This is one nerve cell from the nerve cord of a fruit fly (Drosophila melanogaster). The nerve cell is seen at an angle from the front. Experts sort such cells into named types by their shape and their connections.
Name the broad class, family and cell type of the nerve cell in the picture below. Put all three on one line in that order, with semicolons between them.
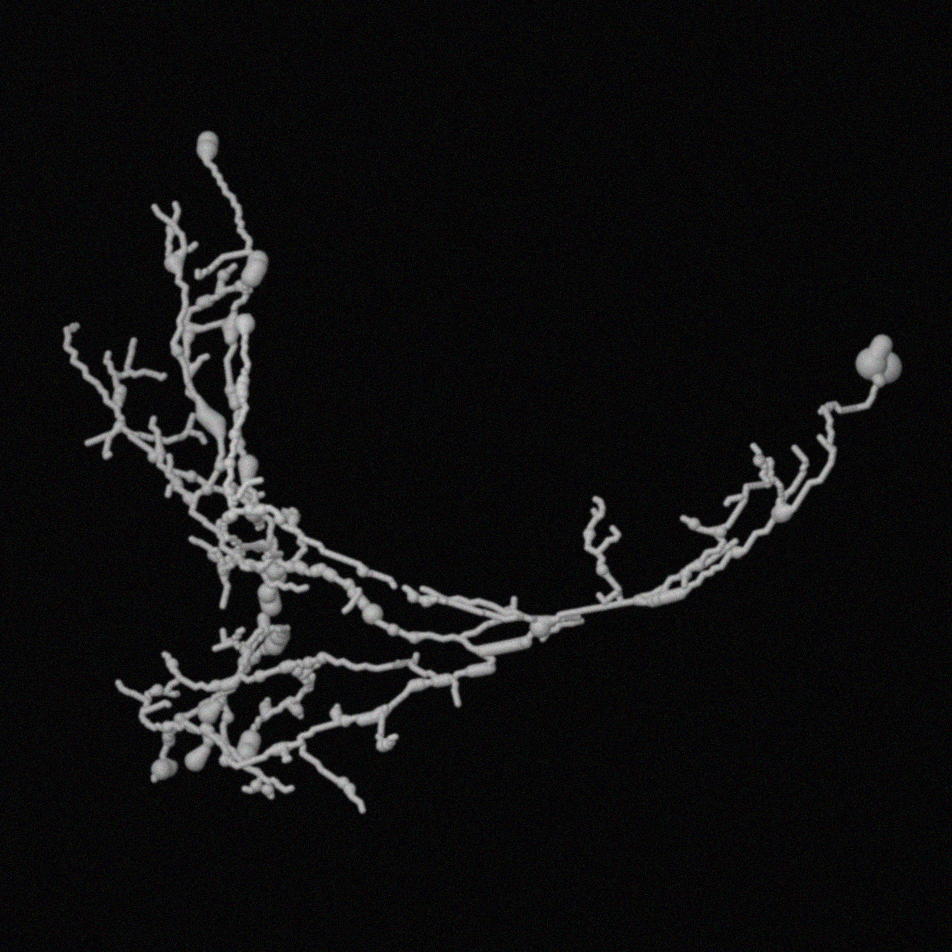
nerve-cord intrinsic neuron; hemilineage 20A.22A; IN20A.22A077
